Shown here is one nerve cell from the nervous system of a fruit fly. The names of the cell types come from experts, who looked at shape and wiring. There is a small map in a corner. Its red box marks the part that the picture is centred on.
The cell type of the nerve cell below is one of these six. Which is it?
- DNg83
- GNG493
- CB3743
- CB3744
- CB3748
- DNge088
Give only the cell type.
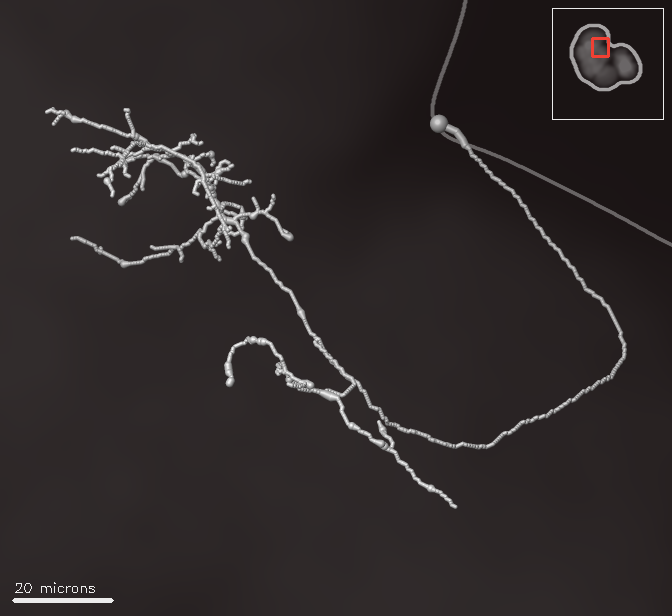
CB3744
